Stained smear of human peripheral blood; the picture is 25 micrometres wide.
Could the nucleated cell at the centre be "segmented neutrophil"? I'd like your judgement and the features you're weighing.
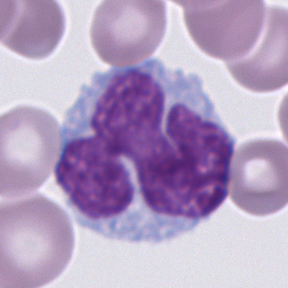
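The nucleus contains no visible nucleoli.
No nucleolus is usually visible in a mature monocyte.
That finding is consistent with monocyte. The cytoplasm is pale blue and holds no coarse orange-red granules.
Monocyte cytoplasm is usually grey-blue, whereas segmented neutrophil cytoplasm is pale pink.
The blue cytoplasm therefore supports monocyte and weighs against segmented neutrophil. The cell measures about 16 micrometres across, and the nucleus fills about 70% of its area.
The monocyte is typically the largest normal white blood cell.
The cell's size is in keeping with monocyte. Its edge is slightly irregular and frayed rather than smooth, and red cells crowd closely around it on several sides. The cell is a monocyte; the name segmented neutrophil does not fit.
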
